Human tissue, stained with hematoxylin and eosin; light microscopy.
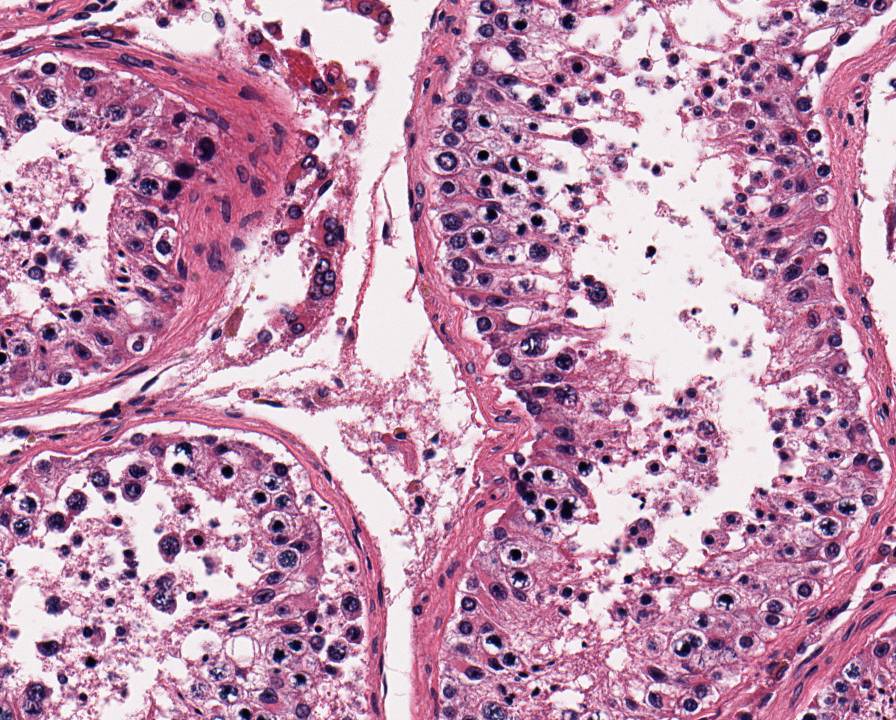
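Testis, in a haematoxylin and eosin section. The field seems filled by several large rounded tubules cut across, lying close together with only narrow gaps between them. Each looks lined by a stratified epithelium many cells deep from wall to lumen. In the middle layers I see numerous large round cells whose big nuclei carry coarse, clumped dark chromatin. Toward the lumen sit small cells with small, dense, dark nuclei.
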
